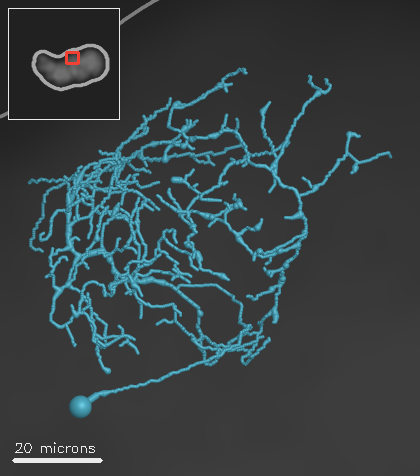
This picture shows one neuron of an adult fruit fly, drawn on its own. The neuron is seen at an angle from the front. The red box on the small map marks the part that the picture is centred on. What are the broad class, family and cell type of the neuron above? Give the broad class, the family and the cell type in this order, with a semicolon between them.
central-brain intrinsic neuron; hemilineage SLPad1_anterior; SLP158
